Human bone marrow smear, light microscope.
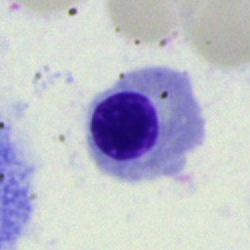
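Erythroblast: the central cell in a stained human bone marrow smear. Its nucleus sits off-centre, toward the left side of the cell. The cytoplasm is a pale blue-violet and shows no granules. The outline is irregular and angular rather than smoothly round.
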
